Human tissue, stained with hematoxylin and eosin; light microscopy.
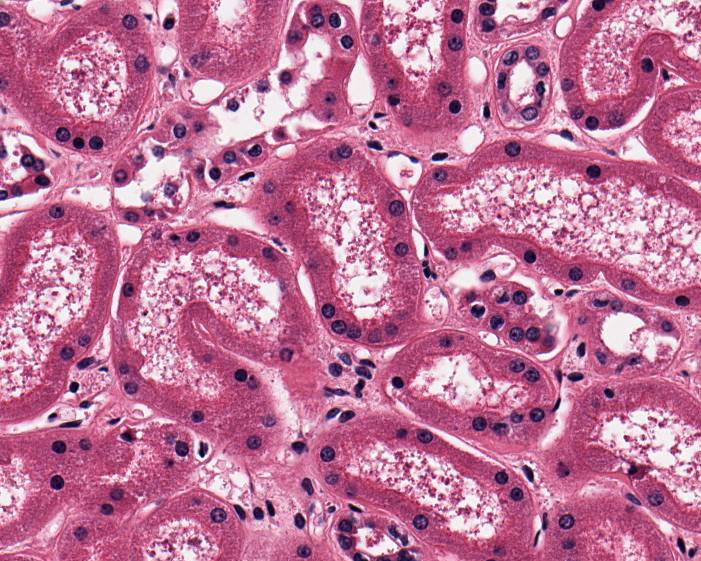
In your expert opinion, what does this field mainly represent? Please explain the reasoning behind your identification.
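Answer: cortical labyrinth of the kidney. Closely set tubules, cut across and lengthwise, pack the field, with scant interstitium.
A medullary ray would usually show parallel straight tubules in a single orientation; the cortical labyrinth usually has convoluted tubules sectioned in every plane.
Cells lining the larger tubules have abundant, deeply eosinophilic, finely granular cytoplasm.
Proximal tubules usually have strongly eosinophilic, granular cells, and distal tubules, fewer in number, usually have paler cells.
A few smaller tubules, right of centre and top right, have paler cytoplasm and more closely packed nuclei. No glomerulus is present in the field.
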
